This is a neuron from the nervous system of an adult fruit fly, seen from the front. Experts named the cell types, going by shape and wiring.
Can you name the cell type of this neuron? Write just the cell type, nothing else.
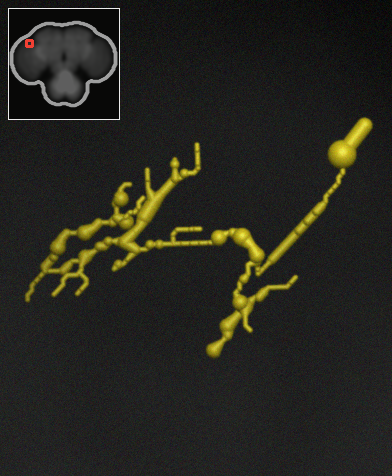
T4a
